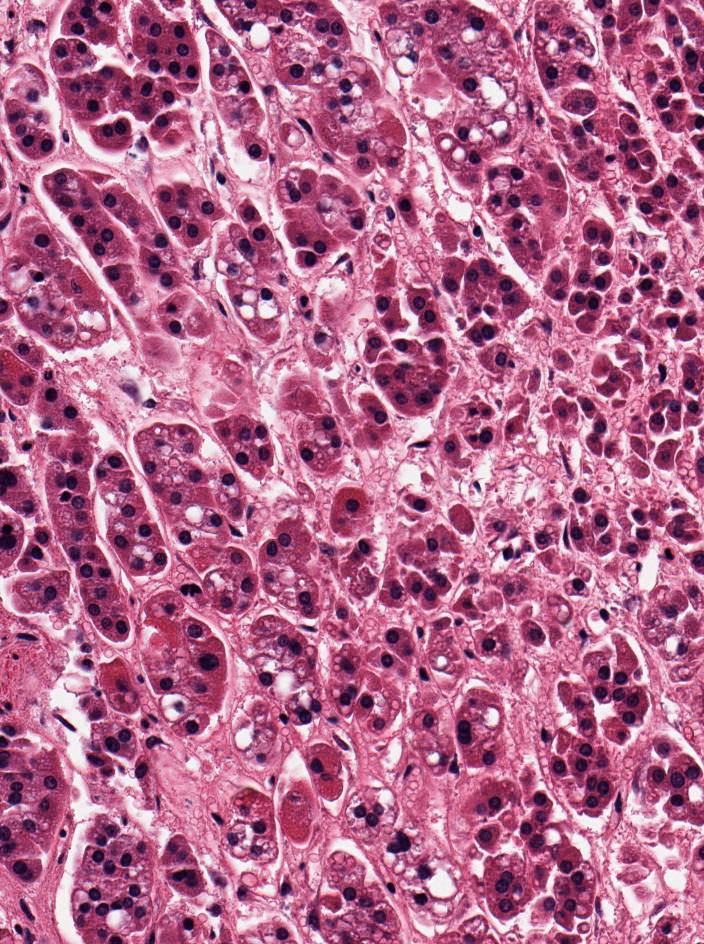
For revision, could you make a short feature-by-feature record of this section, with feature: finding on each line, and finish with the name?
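Arrangement: cells in rounded and elongated nests and cords filling the whole field, separated by thin partitions
Orientation: on the left, elongated nests lie obliquely, upper left toward lower right
Nuclei: round, dark-staining, mostly one per cell, set within the cell rather than at its edge
Cytoplasm: pink and finely granular; many cells hold several small clear round vacuoles
Name: adrenal gland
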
